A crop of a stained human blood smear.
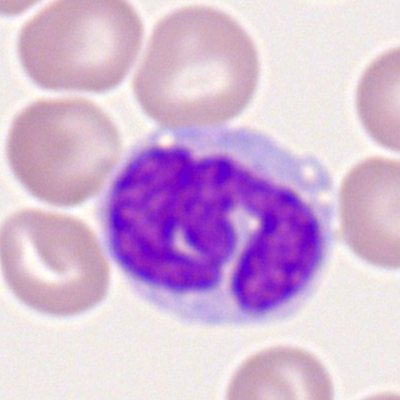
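Monocyte (centre). Folded nucleus occupying most of the cell, with a deep cleft running in from its lower edge. Chromatin purple and mottled rather than evenly dense. A few small clear vacuoles near the edge of the cytoplasm.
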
